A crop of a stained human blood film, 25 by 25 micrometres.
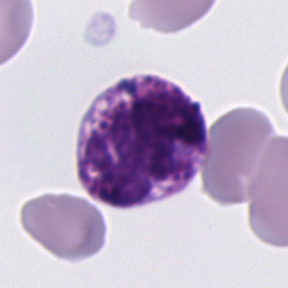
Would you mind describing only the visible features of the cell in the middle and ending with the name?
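The cell has a round, smooth outline, and its surface shows no projections. Its nuclear outline cannot be traced sharply, being hidden by the granules. Small pale clear spaces lie near the lower right edge of the cell. This cell is a basophil.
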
